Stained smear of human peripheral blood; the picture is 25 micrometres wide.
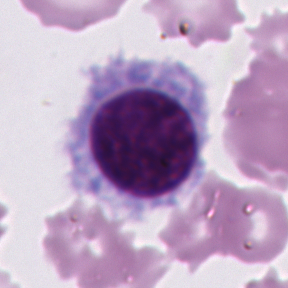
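Hairy cell, the central cell of a stained peripheral blood smear, with a ragged edge bearing many fine hair-like projections. The nucleus sits slightly off-centre toward the lower right, leaving the widest band of the pale blue cytoplasm at the upper left. The round nucleus, about 9 micrometres across, fills about 50% of the cell's area, and its dark purple chromatin is fairly evenly dense throughout.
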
